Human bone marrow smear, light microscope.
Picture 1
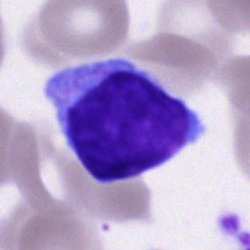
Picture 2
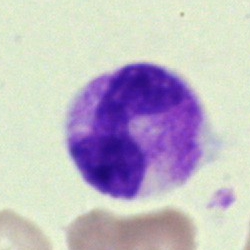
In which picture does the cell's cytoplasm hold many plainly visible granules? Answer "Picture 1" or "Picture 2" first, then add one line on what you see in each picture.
Picture 2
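In picture 1: No distinct granules are seen in the cytoplasm.
In picture 2: Granules fill much of the cytoplasm.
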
